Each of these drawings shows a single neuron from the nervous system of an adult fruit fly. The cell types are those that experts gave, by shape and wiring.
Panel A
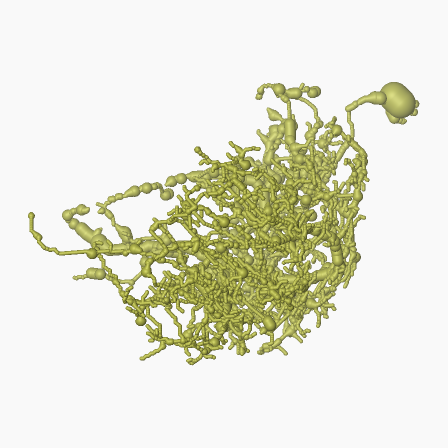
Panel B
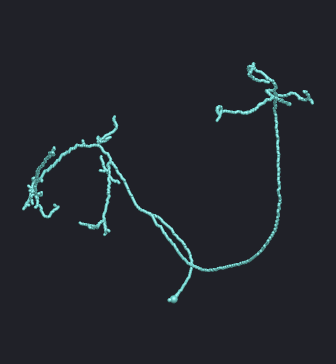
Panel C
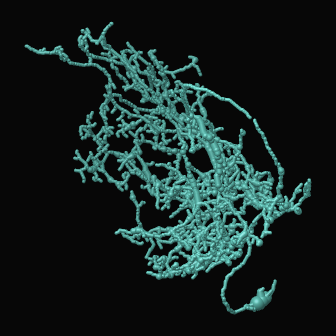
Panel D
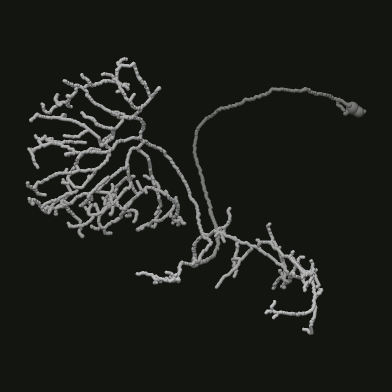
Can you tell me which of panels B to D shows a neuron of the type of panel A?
Panel C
